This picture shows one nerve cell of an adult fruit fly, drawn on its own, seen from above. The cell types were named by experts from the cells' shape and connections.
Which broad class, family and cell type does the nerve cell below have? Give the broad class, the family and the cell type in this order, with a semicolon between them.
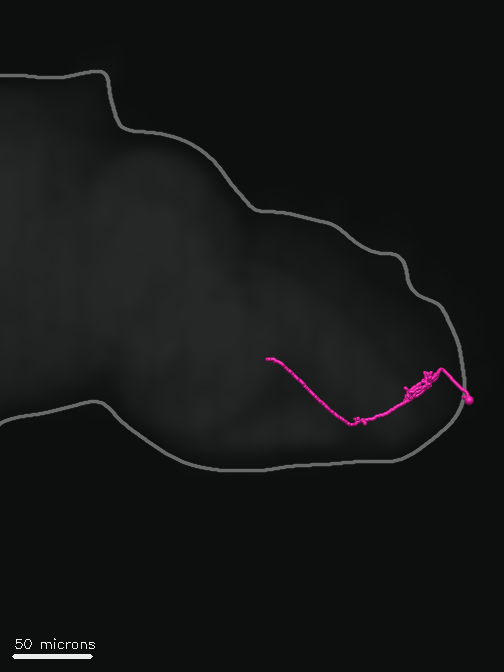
optic-lobe intrinsic neuron; Tm; Tm2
